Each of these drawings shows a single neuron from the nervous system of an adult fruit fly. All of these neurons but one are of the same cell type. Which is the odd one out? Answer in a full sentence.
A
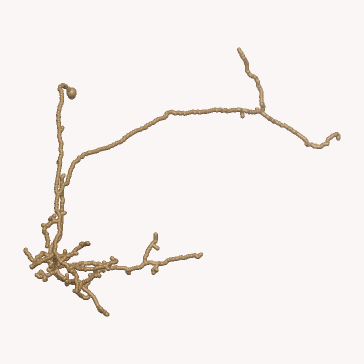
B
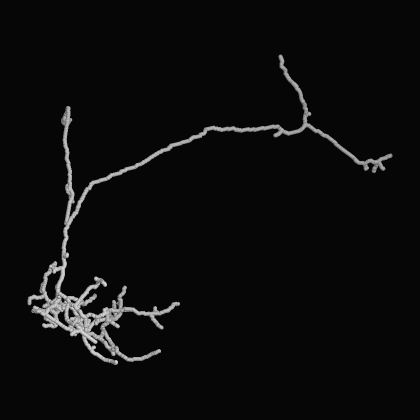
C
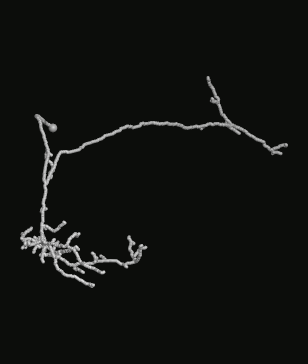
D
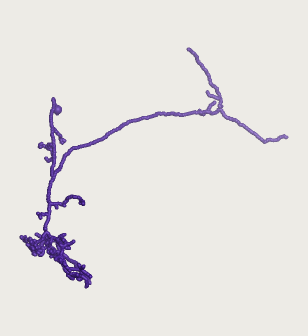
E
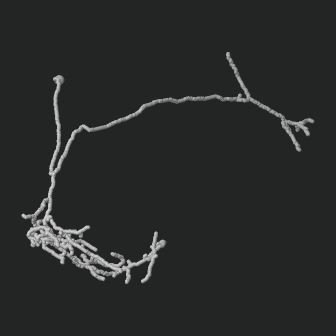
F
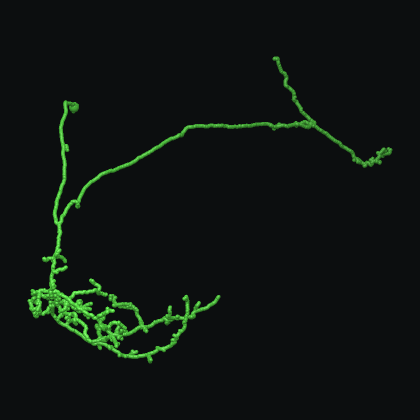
Picture D is the odd one out.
